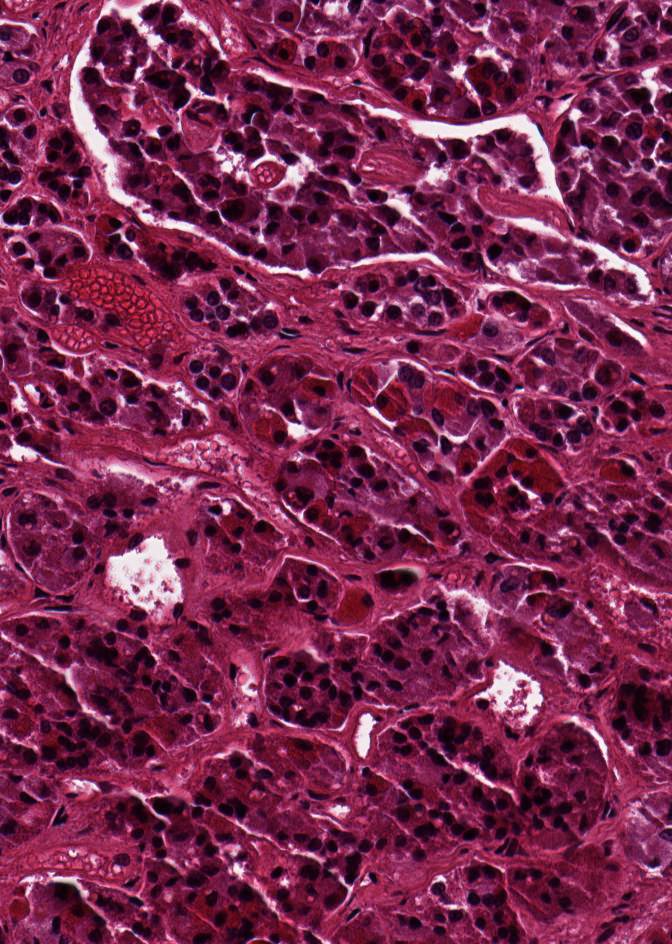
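Pituitary, H&E. Throughout, the cells lie in rounded nests and clusters, partitioned by scant connective tissue that forms only thin pink strands. Their nuclei are mostly round and darkly stained. Upper left, you'll see a small vessel packed with red blood cells.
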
